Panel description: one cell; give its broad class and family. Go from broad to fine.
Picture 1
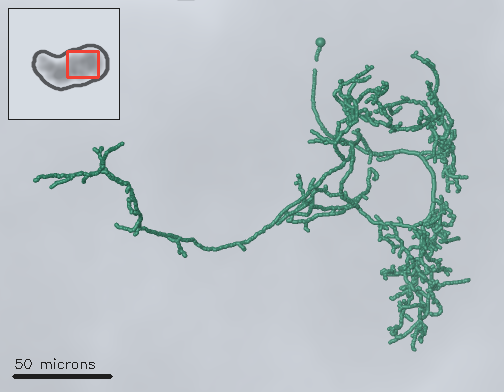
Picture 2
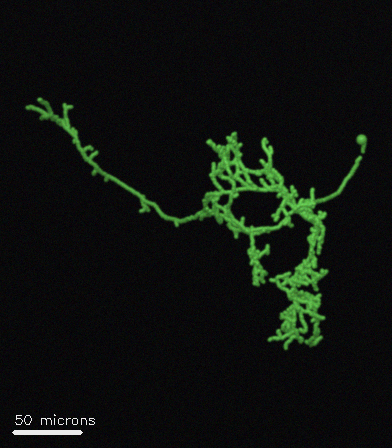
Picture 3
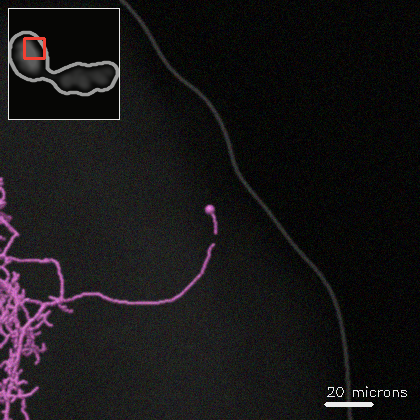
central-brain intrinsic neuron; hemilineage DL2_ventral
